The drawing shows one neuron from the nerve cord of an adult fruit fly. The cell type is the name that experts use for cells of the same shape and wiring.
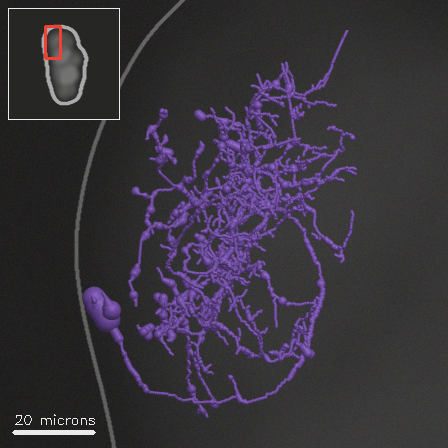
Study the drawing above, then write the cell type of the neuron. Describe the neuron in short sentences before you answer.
From top to bottom in the picture it spans about 95 microns. As drawn here it is taller than it is wide. This is a nerve-cord intrinsic neuron. Its cell type is INXXX301.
